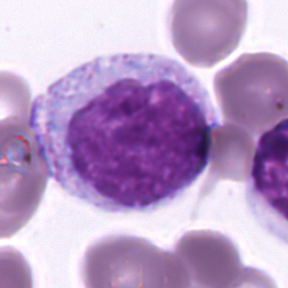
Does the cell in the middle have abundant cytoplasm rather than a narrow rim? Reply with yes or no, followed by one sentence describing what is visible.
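Yes. The cytoplasm forms a broad rim that is widest on the left side.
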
